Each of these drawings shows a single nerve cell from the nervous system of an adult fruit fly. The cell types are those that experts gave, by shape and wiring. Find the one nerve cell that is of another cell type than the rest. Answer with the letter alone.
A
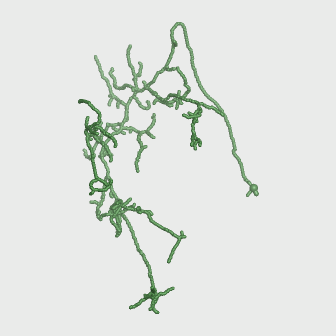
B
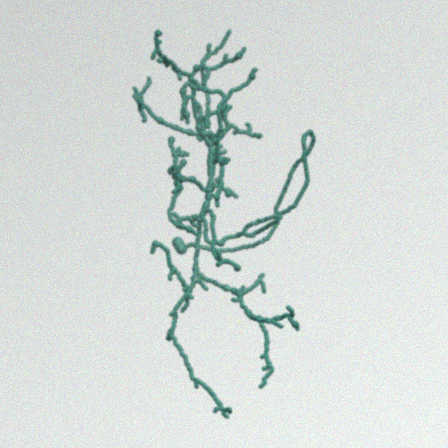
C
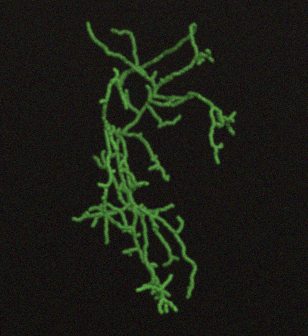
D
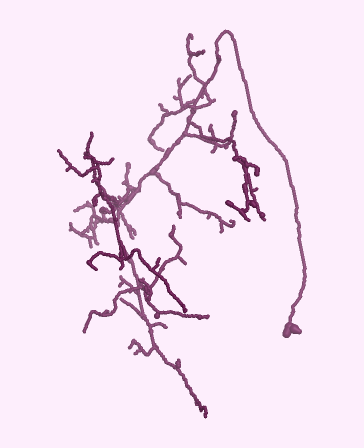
B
